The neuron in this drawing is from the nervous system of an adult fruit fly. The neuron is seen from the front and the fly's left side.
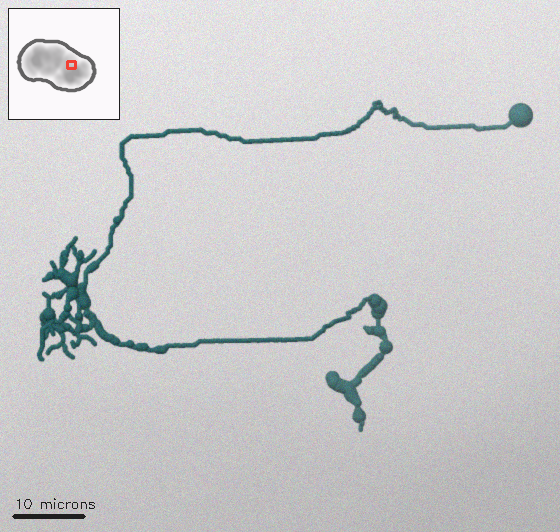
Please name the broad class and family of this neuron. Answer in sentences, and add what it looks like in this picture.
Its broad class is optic-lobe intrinsic neuron. The family is T. The cell body can be seen at the upper right of the picture. From left to right in the picture it spans about 70 microns.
